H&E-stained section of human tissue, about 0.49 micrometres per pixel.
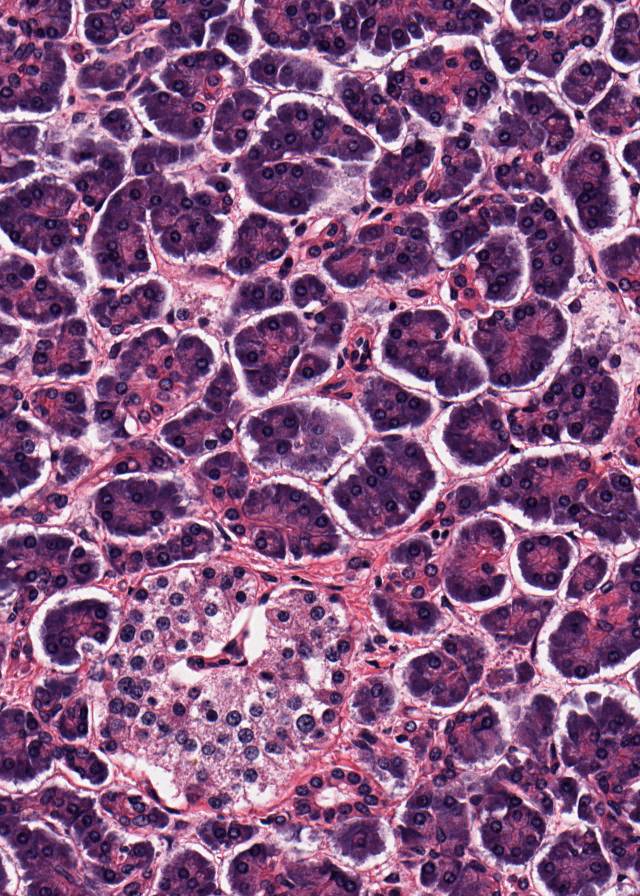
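Pancreas. Closely packed rounded acini fill the field, divided only by thin strands of connective tissue, and the acinar cells have strongly purple-staining cytoplasm. In the lower left, a single pale rounded cluster of cells stands out against the darker acini; its cells have pale, finely granular cytoplasm and round nuclei.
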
